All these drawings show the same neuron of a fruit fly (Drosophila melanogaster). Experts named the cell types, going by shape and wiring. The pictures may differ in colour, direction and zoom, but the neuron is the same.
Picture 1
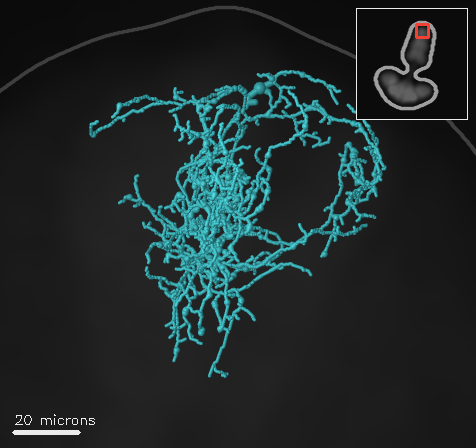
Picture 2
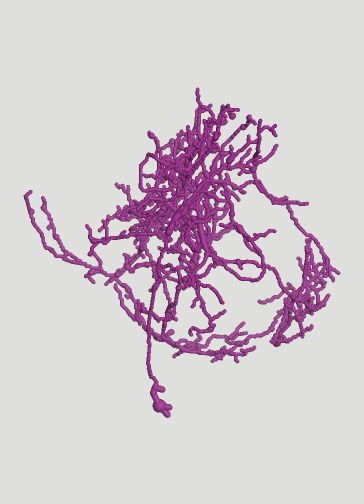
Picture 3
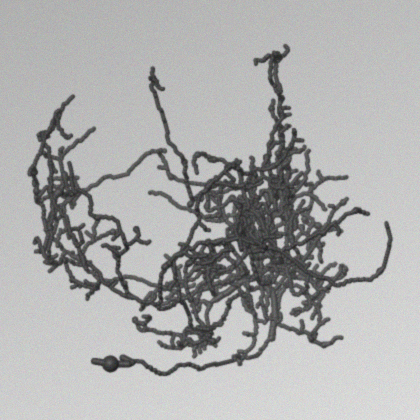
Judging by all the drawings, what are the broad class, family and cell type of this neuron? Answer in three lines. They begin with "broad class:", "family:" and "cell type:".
broad class: nerve-cord intrinsic neuron
family: hemilineage 00A
cell type: IN00A027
